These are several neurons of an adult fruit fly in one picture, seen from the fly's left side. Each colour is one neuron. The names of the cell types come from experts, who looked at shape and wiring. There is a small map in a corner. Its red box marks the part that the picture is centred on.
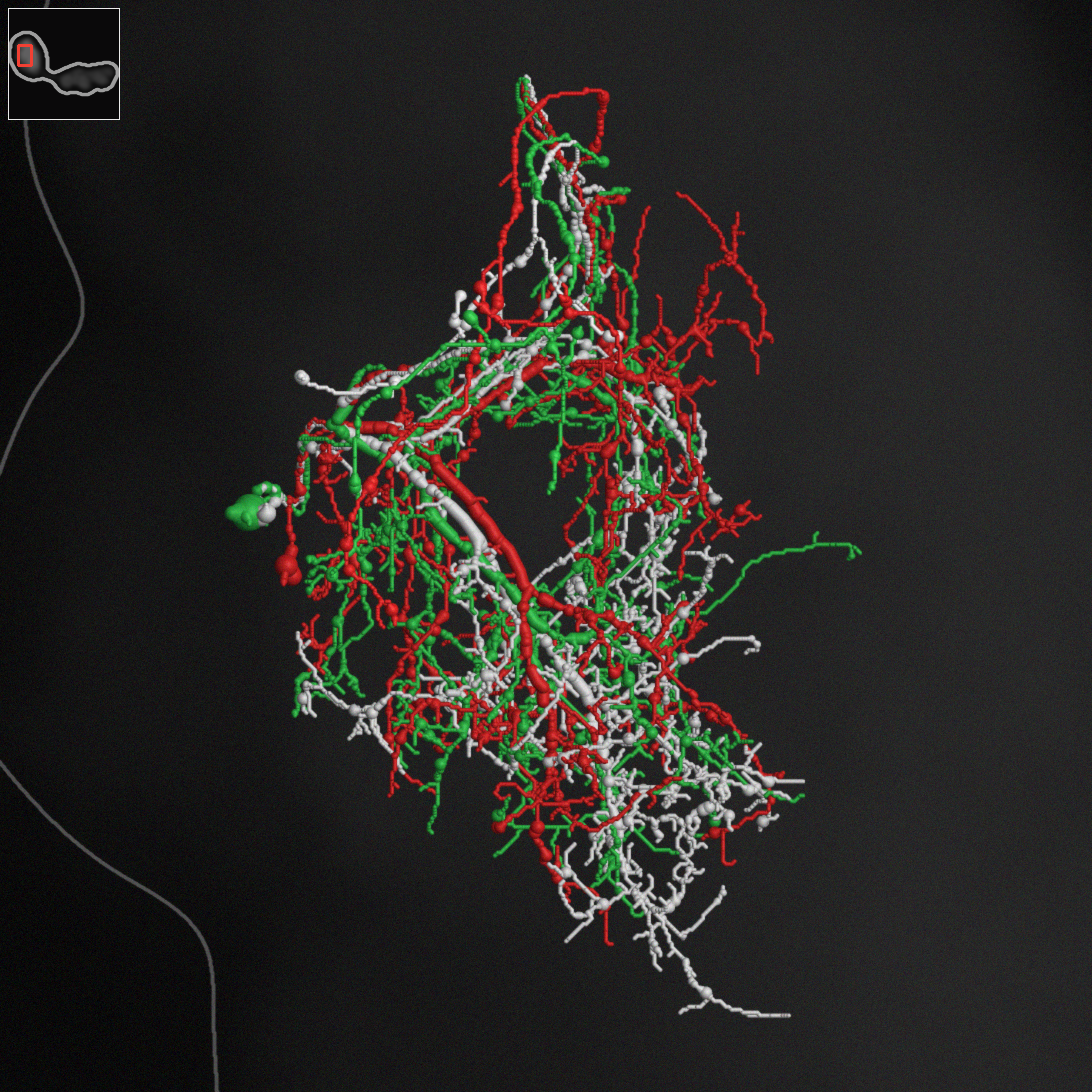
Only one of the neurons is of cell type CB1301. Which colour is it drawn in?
red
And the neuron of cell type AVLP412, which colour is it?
green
